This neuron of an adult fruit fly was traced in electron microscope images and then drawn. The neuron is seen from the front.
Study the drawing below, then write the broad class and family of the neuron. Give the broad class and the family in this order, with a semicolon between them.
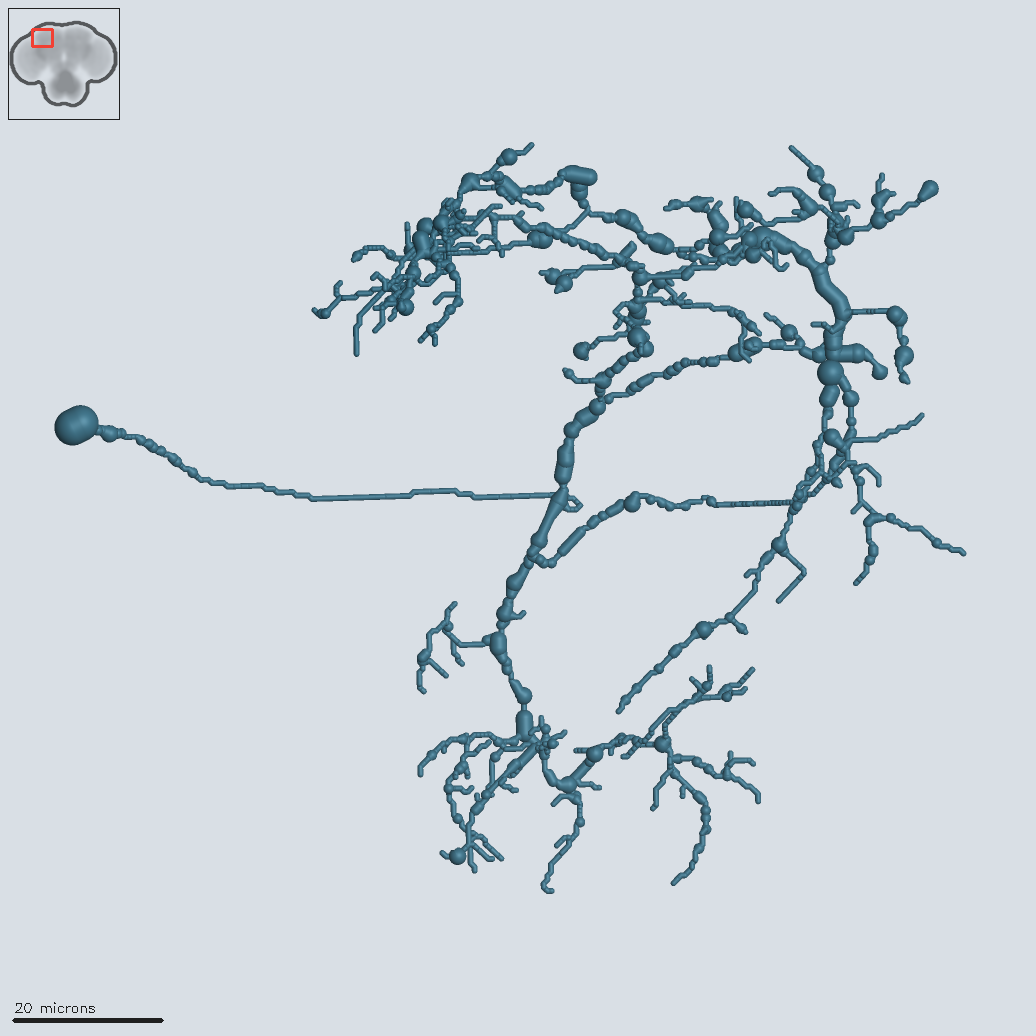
central-brain intrinsic neuron; hemilineage SLPpl2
